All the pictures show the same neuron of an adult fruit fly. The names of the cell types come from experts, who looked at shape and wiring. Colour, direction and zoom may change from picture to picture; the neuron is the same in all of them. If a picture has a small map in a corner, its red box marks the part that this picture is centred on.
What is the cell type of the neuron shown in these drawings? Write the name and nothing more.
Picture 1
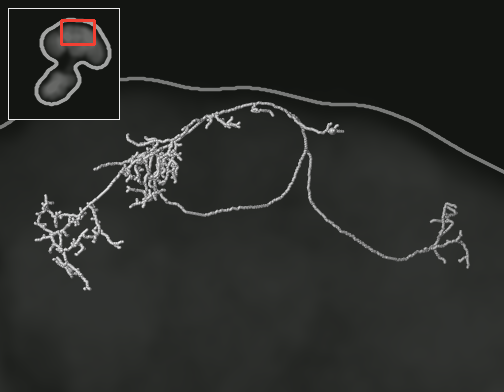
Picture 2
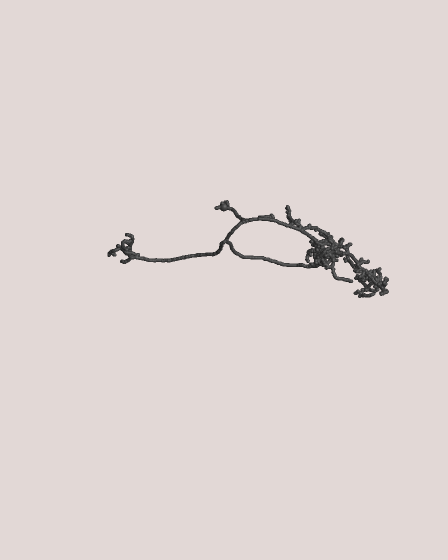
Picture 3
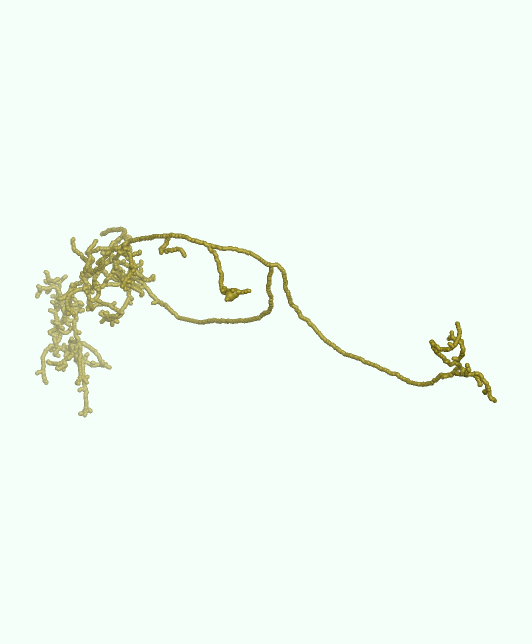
SIP100m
